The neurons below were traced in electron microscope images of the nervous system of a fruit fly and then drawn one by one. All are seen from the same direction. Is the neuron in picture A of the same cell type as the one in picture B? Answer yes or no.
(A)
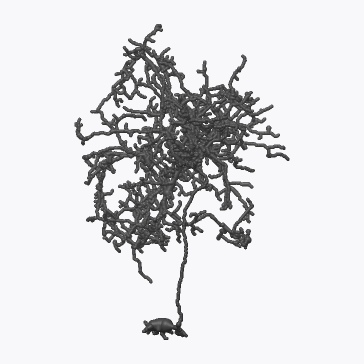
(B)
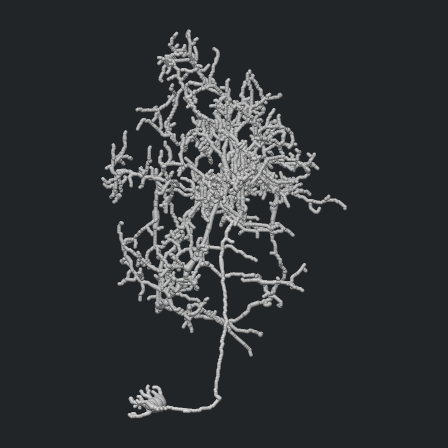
yes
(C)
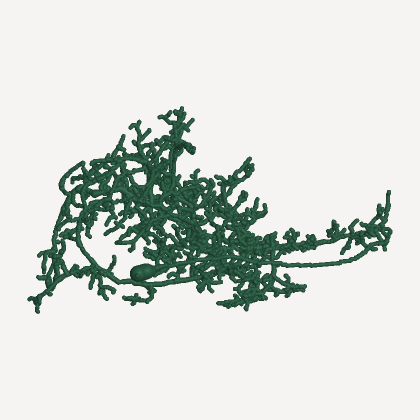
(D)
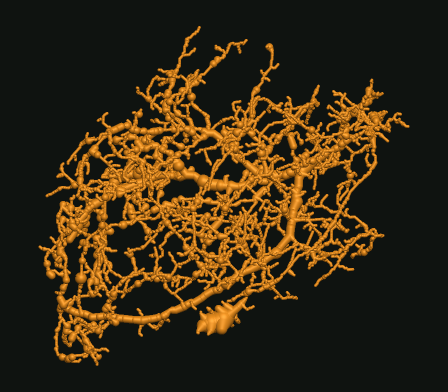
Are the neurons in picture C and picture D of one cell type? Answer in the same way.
yes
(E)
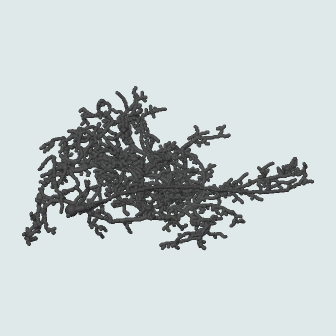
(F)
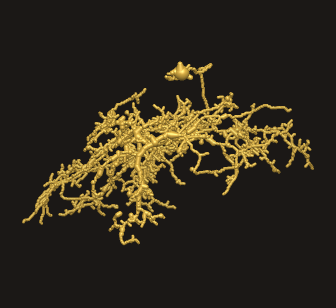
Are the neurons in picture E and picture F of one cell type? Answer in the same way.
no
